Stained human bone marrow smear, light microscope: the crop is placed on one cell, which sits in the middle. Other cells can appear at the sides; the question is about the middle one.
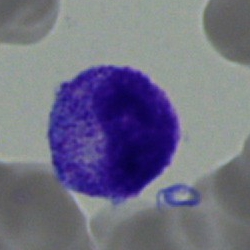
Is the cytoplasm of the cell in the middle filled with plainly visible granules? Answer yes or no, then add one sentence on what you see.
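Yes. The paler left part of the cell is filled with coarse purple granules.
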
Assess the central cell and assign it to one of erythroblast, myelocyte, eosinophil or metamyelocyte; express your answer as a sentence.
In the central position of this crop, the cell is a metamyelocyte.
